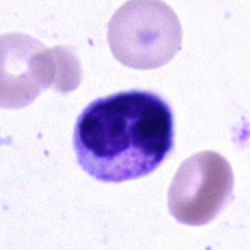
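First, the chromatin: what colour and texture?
Dark purple and coarsely clumped.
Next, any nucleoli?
None can be seen in the nucleus.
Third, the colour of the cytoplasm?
Pale lilac.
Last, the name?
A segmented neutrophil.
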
